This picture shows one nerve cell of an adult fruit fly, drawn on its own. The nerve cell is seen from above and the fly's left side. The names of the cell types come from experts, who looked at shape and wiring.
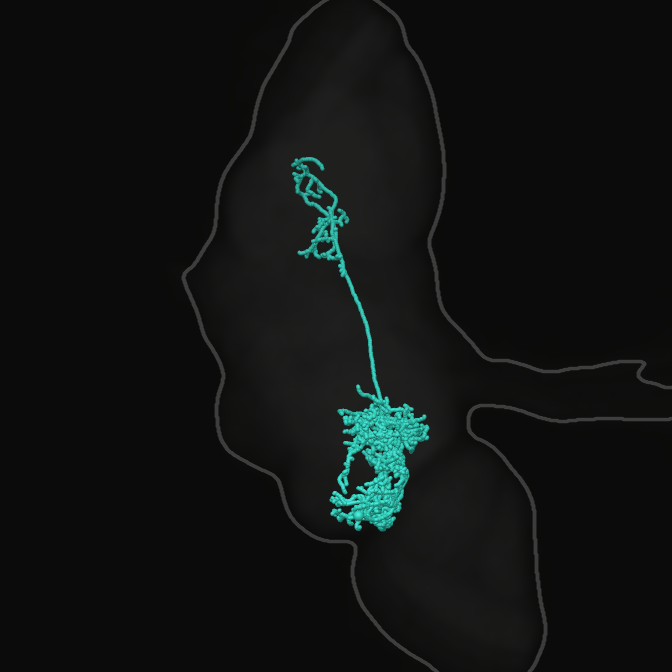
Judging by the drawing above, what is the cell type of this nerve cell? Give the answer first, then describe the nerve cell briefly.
It is of cell type PVLP151. Its broad class is central-brain intrinsic neuron. It is in the brain and does not reach the nerve cord. Its cell body lies at the bottom of the picture.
